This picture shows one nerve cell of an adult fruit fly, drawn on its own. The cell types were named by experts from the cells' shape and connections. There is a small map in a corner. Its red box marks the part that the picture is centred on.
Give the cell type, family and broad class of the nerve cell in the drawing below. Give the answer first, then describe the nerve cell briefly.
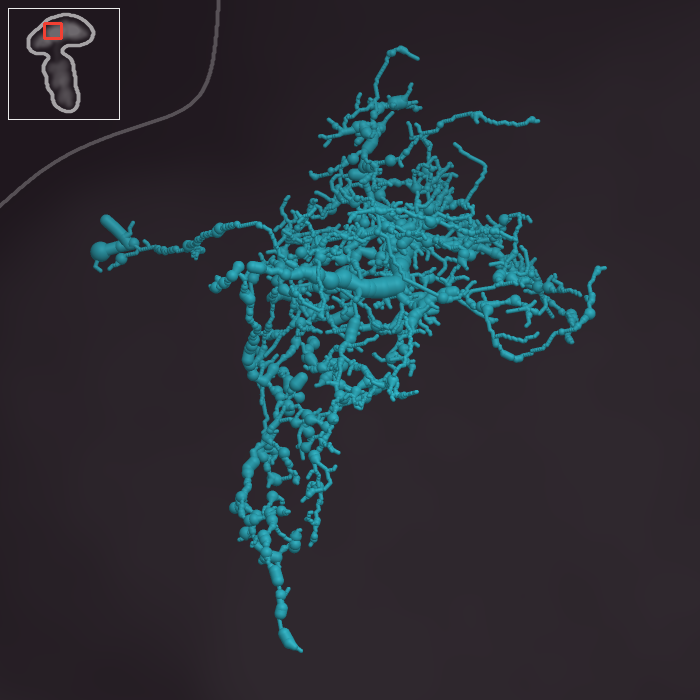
It is of cell type GNG588. The family is hemilineage MD_SA1. Its broad class is central-brain intrinsic neuron. It lies in the brain. The picture shows more than a hundred branch ends.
